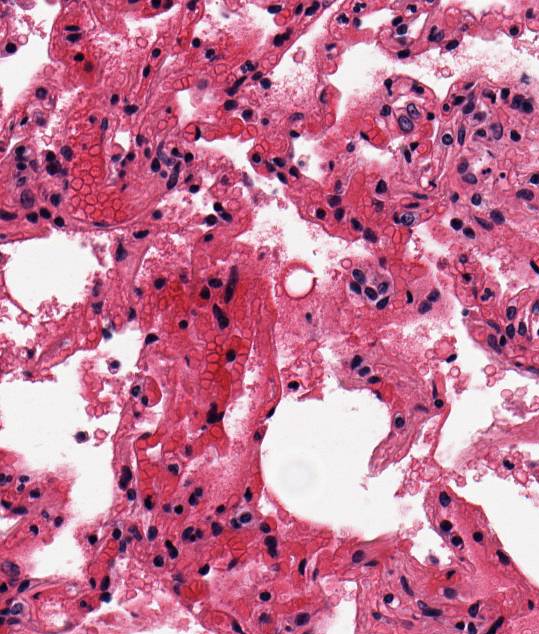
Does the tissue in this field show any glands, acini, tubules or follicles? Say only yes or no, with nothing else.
No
